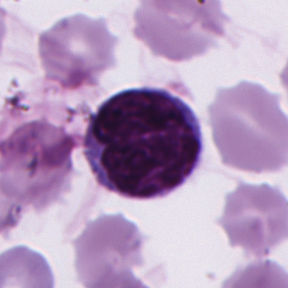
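Normoblast, the nucleated cell at the centre of this blood smear, with a round, smooth outline. Its chromatin is dark purple and coarsely clumped, and no nucleoli can be made out in the nucleus. The cytoplasm contains no granules.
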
